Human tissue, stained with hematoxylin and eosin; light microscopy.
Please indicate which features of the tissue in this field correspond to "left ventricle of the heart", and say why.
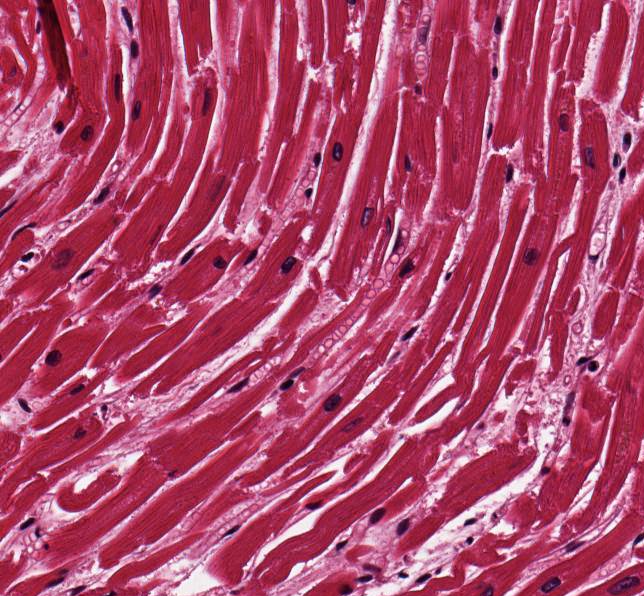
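Check one, fibre course: the muscle fibres lie in parallel rows sweeping from the lower left toward the upper right, turning nearly vertical near the top of the field. Check two, branching: the fibres branch and join their neighbours, which goes with the left ventricle of the heart.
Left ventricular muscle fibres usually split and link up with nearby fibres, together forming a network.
Check three, staining: the fibre cytoplasm is a deep pink-red with eosin. Check four, what lies between: only scant, pale, loose connective tissue separates the fibres. None of these features goes against the name.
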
